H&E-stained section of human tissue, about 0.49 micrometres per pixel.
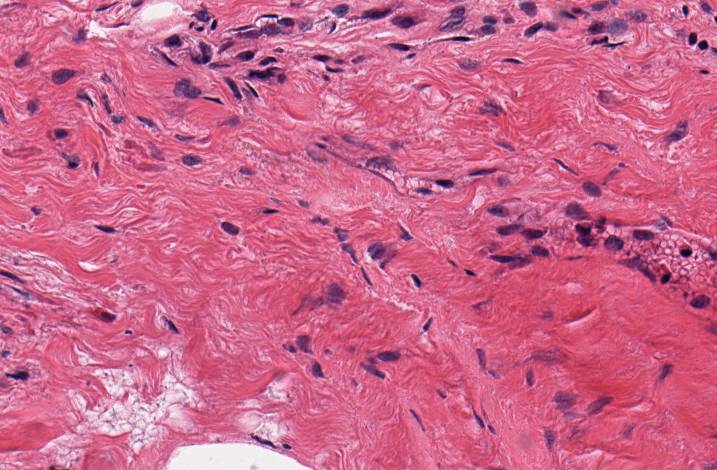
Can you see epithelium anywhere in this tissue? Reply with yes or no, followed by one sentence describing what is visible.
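No. No epithelium is present anywhere in the field.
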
